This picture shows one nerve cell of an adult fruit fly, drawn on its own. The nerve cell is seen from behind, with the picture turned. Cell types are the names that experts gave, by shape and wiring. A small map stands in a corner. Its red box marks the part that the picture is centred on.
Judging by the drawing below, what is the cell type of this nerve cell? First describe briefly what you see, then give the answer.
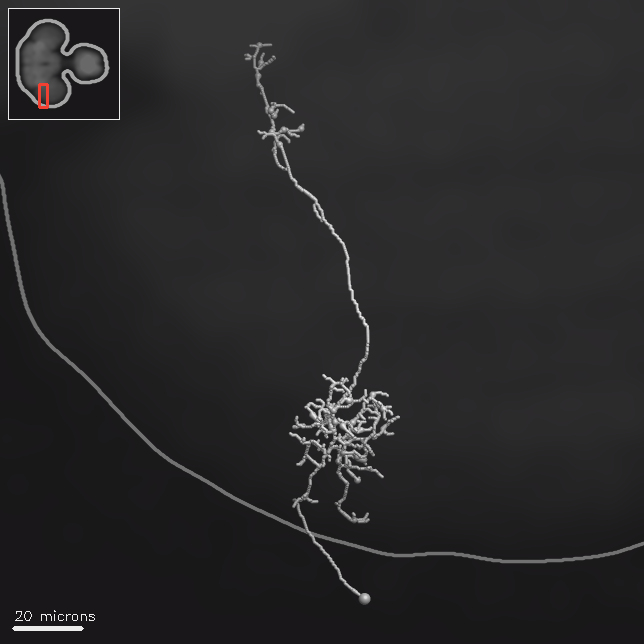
The cell body is at the bottom of the picture. From top to bottom in the picture it spans about 170 microns. Dozens of branch ends can be seen. Its broad class is optic-lobe intrinsic neuron. Its cell type is Tm37.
